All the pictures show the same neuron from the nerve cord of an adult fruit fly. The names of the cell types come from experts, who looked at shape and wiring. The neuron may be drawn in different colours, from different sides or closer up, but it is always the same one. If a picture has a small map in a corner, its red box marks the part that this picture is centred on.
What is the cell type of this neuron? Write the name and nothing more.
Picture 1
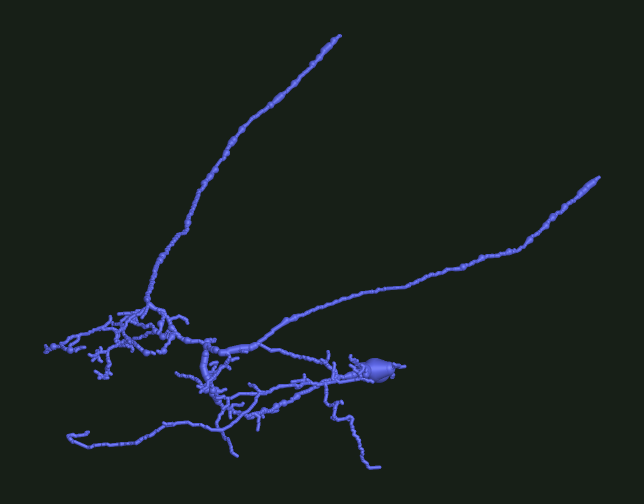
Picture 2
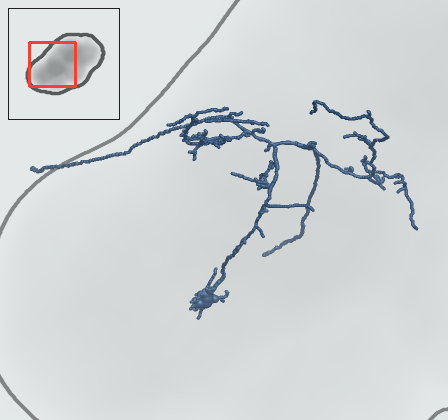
EN00B025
